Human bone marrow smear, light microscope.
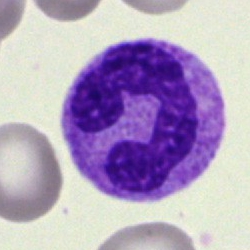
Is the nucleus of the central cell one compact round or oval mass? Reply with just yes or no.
No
